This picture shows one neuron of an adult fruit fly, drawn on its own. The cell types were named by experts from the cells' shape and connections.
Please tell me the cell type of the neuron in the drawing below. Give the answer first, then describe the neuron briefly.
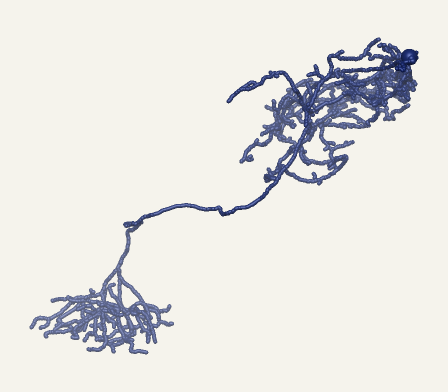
The cell type is LoVC13. It is a visual centrifugal neuron. The picture shows dozens of branch ends. In this view it is about as wide as it is tall.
